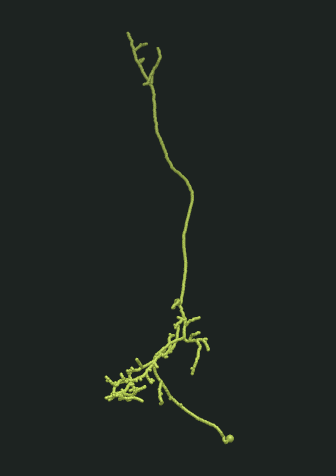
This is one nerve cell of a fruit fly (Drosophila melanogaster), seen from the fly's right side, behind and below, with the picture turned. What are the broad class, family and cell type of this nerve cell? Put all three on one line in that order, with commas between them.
ascending neuron, hemilineage 12B, AN12B089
